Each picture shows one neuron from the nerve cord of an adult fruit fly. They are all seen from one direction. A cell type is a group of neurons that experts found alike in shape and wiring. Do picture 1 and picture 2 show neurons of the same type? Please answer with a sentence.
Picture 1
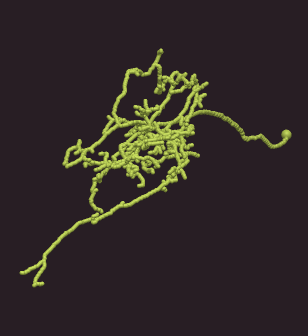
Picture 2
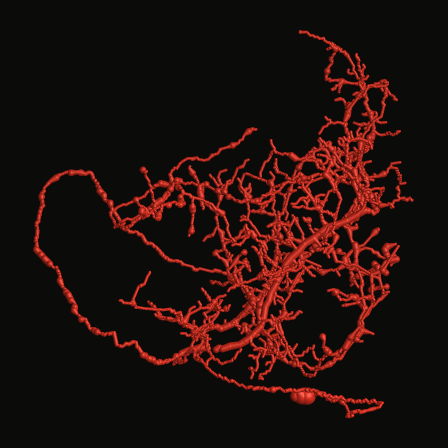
They are of different cell types.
